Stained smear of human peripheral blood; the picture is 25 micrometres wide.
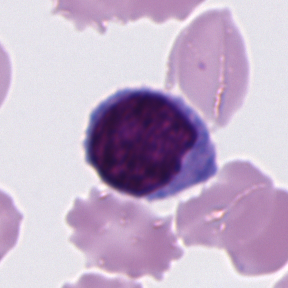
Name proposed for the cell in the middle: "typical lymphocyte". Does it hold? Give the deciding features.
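The round nucleus and the dark purple, coarsely clumped chromatin are what settle it.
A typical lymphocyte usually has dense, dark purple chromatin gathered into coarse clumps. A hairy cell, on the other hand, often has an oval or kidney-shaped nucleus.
So yes, typical lymphocyte fits. The cell is about 12 by 10 micrometres with a smooth outline and no projections, and its nucleus, about 9 micrometres across, fills about 70% of the cell's area. There's no distinct nucleolus to be seen.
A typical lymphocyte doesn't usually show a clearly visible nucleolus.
The cytoplasm has neither granules nor vacuoles.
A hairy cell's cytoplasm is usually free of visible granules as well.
Just below it lies a red cell with a scalloped, crenated edge.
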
